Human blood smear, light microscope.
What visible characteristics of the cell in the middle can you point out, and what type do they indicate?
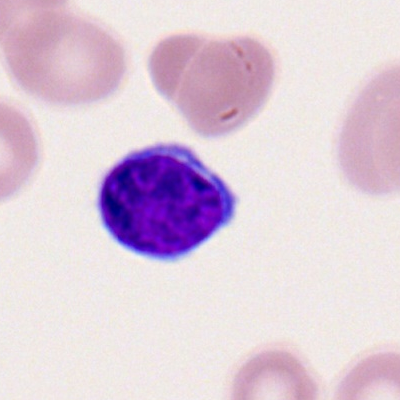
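A smooth outline, roughly oval, I'd say. Inside, the chromatin is dense, dark purple and coarsely clumped. The cytoplasm is only a very thin pale blue rim, easiest to make out along the right edge. It's a lymphocyte.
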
